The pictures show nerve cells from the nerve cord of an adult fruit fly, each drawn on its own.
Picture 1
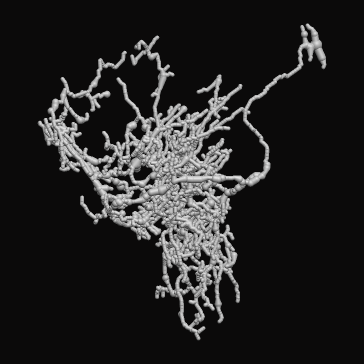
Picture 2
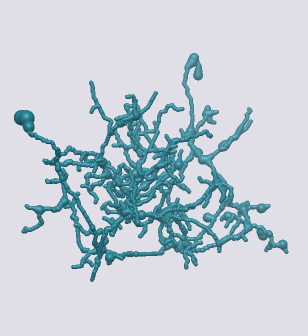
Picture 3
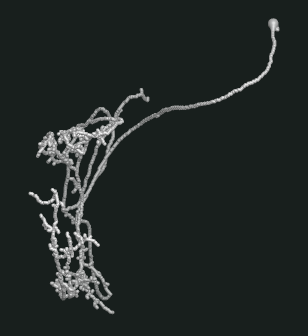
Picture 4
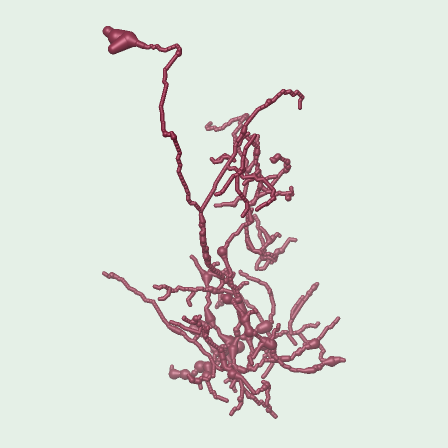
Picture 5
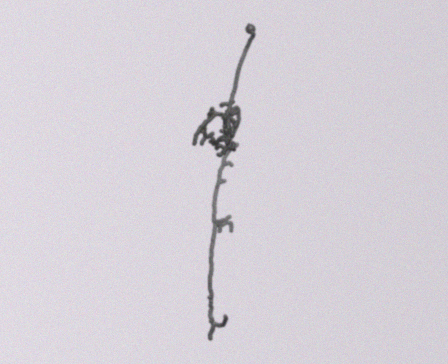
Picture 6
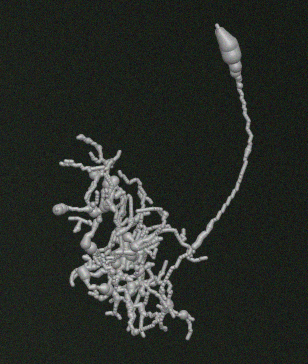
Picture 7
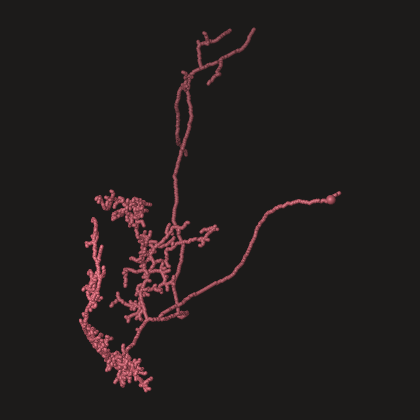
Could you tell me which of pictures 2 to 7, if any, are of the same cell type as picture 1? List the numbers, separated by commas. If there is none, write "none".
2, 4, 6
